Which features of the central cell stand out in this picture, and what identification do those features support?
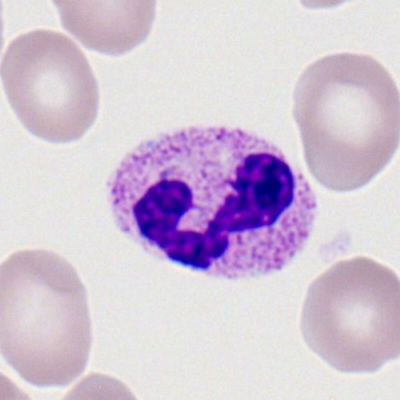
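The nucleus has dark purple, coarsely clumped chromatin and no visible nucleoli. Fine, small lilac-pink granules are scattered throughout the cytoplasm. No vacuoles are present in the cytoplasm. The cell is a segmented neutrophil.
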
